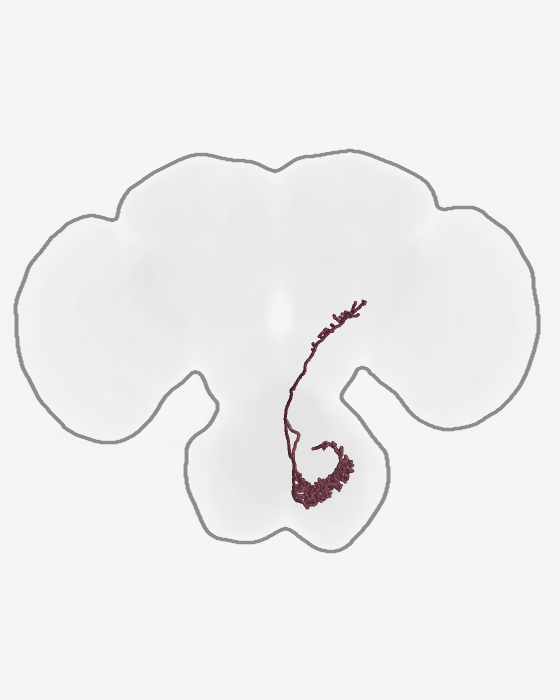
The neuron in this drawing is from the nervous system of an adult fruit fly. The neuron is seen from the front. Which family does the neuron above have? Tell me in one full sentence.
The family to which the neuron belongs is hemilineage 09B.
